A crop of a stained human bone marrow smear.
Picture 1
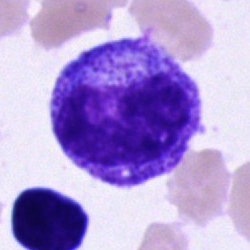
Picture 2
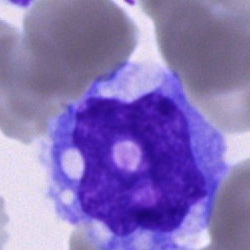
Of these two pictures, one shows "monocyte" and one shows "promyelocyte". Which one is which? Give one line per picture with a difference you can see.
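Picture 1 is a promyelocyte. Fine purple granules speckle the cytoplasm.
Picture 2 is a monocyte. No distinct granules are seen in the cytoplasm.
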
